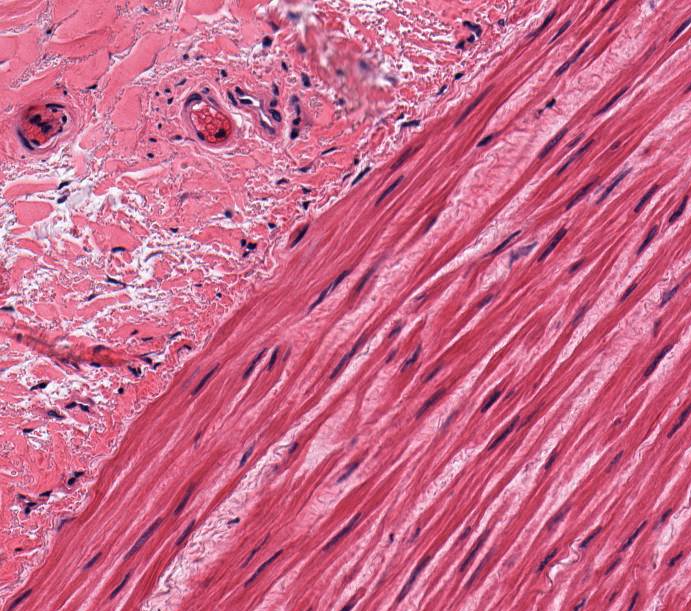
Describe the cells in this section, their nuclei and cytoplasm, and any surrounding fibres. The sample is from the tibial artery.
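So, the muscle cells run parallel to one another, diagonally from lower left to upper right. Their nuclei are elongated, cigar-shaped, and the cytoplasm is pink, eosinophilic. In the upper left, though, the connective tissue is made of coarse, irregularly arranged pink collagen bundles.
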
